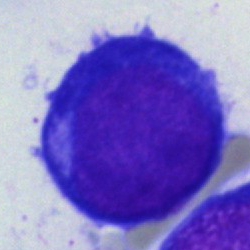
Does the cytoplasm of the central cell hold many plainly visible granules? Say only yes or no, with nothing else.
No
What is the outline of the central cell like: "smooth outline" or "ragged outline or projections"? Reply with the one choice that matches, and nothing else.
Ragged outline or projections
